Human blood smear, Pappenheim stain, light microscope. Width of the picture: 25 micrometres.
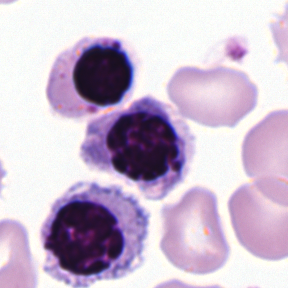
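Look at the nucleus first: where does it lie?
Off-centre, toward the right, with no nucleoli visible.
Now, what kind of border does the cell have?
Irregular and somewhat angular, with small ragged projections instead of a clean edge.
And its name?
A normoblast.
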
